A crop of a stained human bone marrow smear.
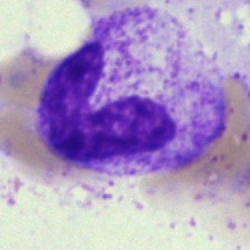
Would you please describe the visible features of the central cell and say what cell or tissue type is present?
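First, nuclear shape: curved like a kidney or horseshoe, with a deep indentation. Second, orientation: the concave side faces the upper right, where cytoplasm fills the notch. Third, chromatin: dark purple and condensed in a clumped pattern. Fourth, nucleoli: none visible. Fifth, name: band neutrophil.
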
